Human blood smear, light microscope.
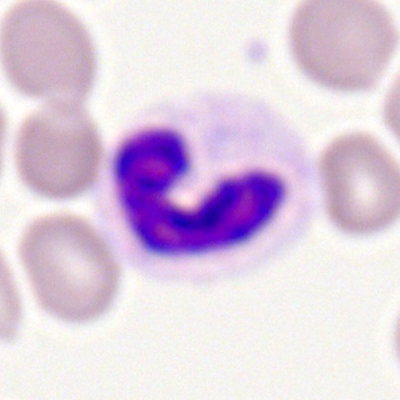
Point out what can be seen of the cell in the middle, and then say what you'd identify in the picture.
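A single curved band makes up the nucleus, bent into a C shape whose curve opens upward. It lies toward the lower left of the cell, and its chromatin is dark purple and densely clumped. This cell is a band neutrophil.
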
